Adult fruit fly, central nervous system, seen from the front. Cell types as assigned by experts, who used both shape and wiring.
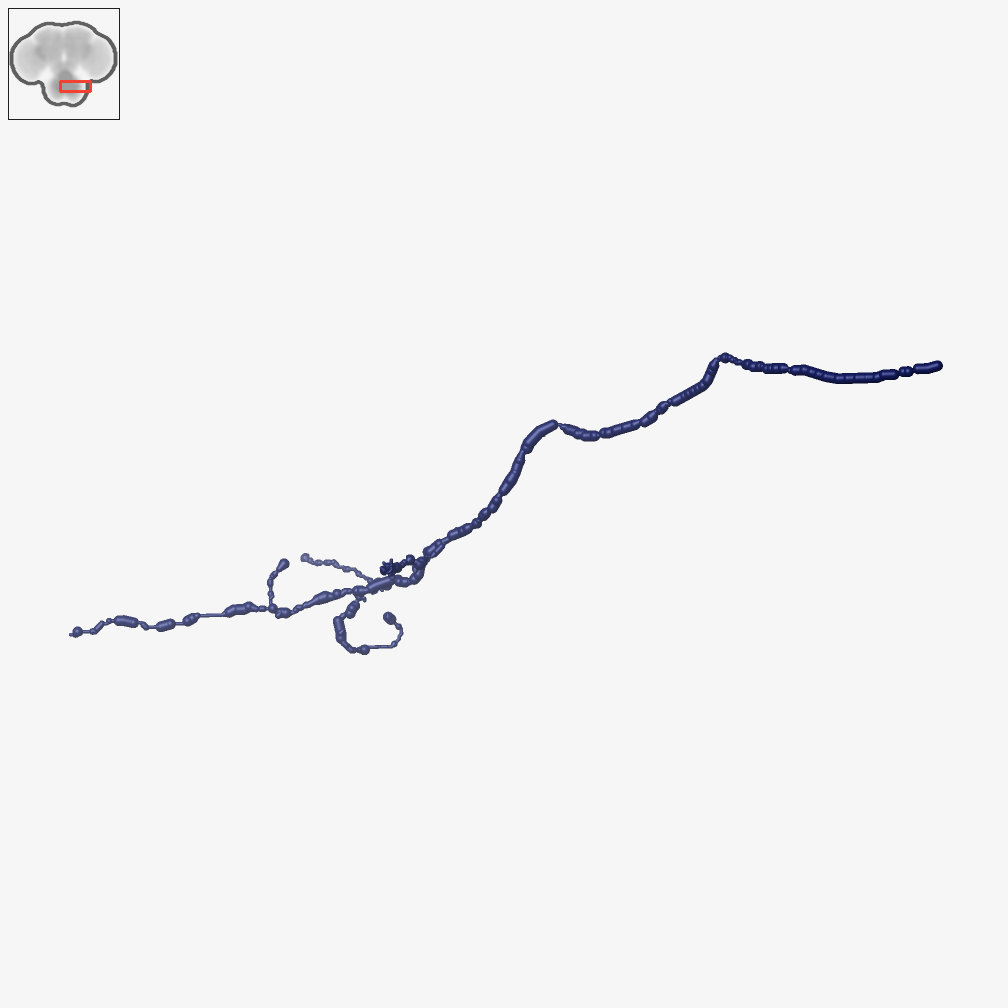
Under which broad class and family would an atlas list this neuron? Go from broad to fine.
sensory neuron entering the nerve cord; class mechanosensory proprioceptive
